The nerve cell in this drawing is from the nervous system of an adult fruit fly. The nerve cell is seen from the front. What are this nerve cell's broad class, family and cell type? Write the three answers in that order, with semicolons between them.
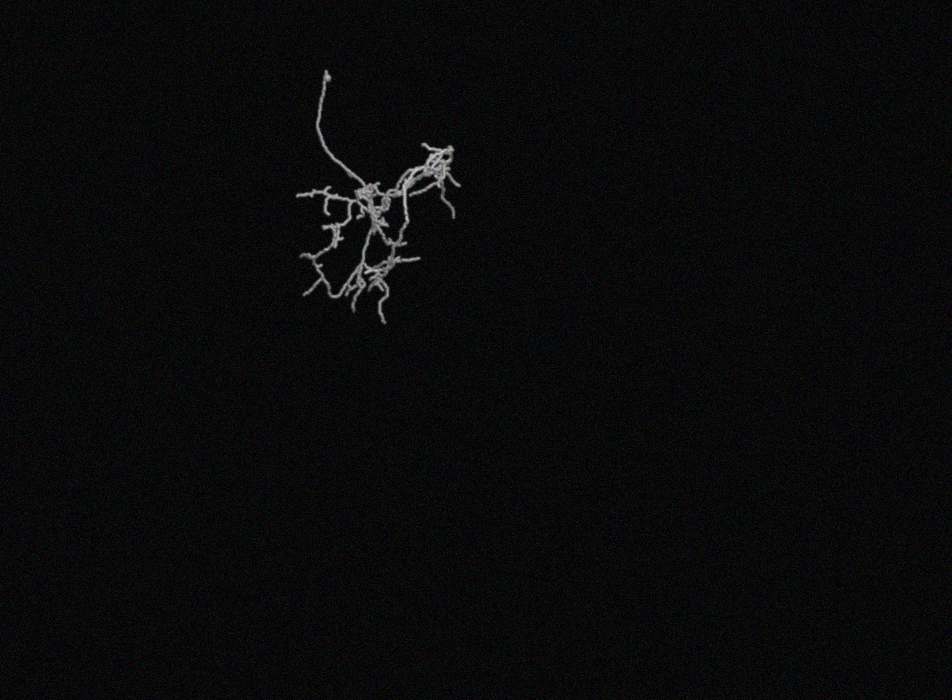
central-brain intrinsic neuron; hemilineage CLp1; CB1731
